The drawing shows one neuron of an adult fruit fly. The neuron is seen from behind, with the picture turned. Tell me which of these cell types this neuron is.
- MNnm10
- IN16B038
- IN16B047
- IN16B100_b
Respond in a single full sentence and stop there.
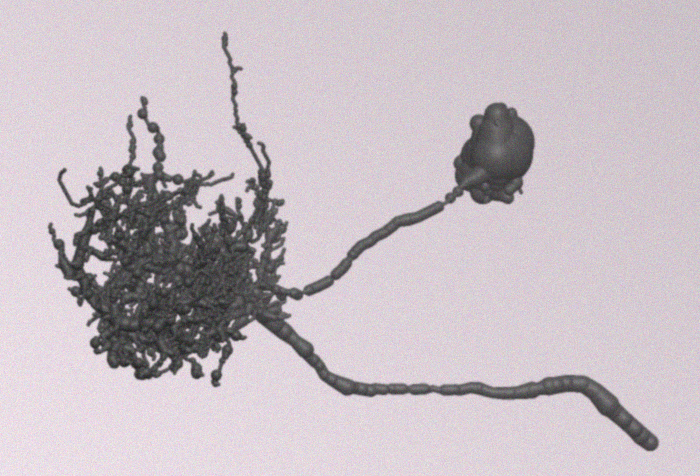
By its cell type, the neuron is MNnm10.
